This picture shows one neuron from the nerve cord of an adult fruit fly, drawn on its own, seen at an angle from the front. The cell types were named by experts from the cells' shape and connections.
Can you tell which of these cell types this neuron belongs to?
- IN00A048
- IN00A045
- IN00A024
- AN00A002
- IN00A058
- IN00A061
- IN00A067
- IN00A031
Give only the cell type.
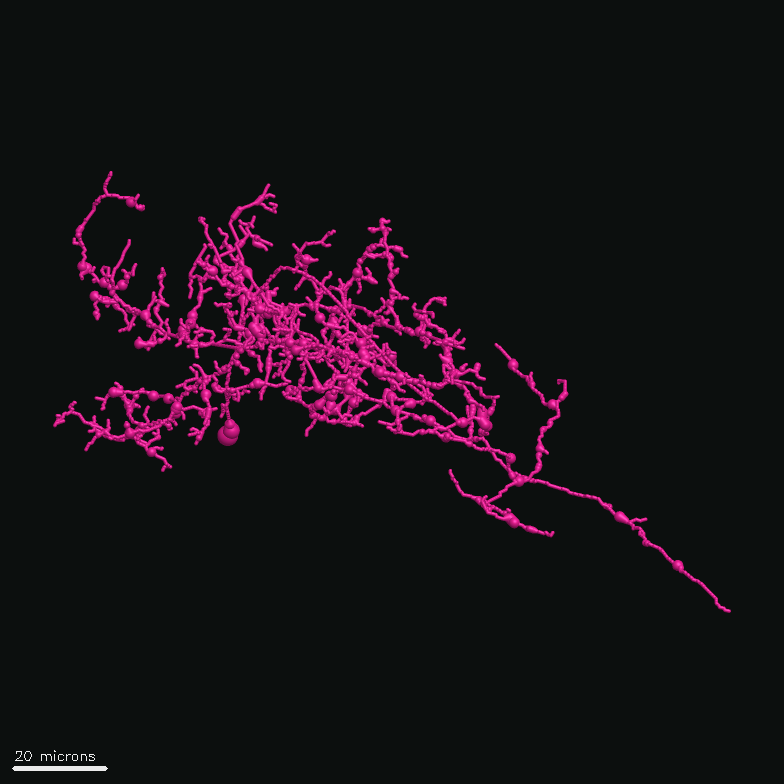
IN00A031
